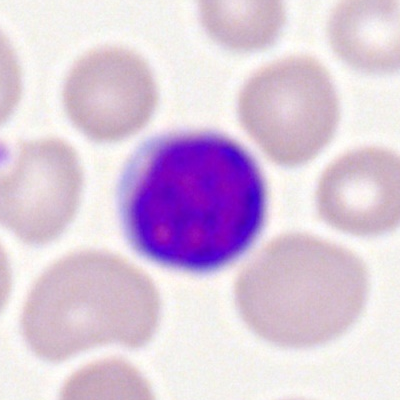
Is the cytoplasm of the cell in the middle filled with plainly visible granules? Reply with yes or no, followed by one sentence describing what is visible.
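No. No granules are visible in the cytoplasm.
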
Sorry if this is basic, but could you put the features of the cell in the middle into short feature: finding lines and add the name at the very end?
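Outline: round, with a smooth edge
Cytoplasm amount: scant, just a thin rim around the nucleus
Cytoplasm colour: pale blue
Rim width: widest on the left side, as I see it
Name: lymphocyte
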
